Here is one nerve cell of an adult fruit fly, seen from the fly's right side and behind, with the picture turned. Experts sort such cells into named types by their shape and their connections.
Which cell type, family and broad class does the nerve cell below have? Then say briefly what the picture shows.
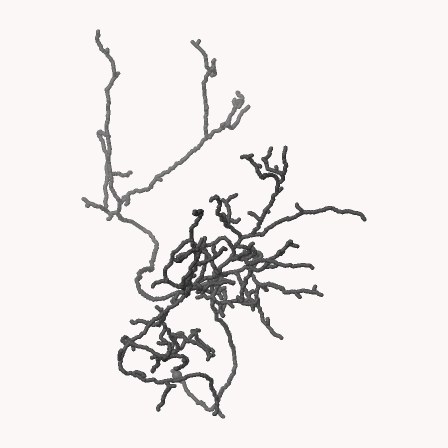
Its cell type is IN01A052_a. Its family is hemilineage 01A. Its broad class is nerve-cord intrinsic neuron. The cell body can be seen at the bottom of the picture. Dozens of branch ends can be seen.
